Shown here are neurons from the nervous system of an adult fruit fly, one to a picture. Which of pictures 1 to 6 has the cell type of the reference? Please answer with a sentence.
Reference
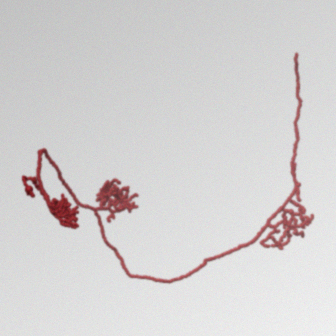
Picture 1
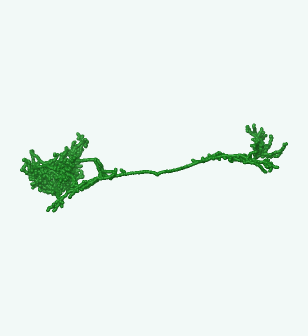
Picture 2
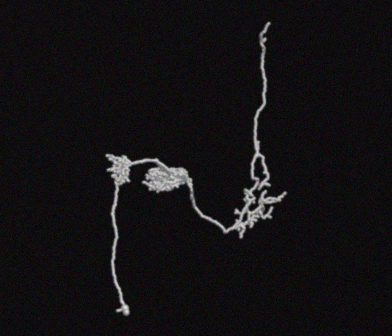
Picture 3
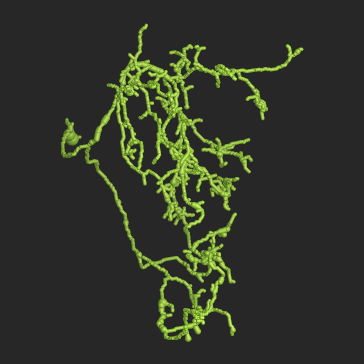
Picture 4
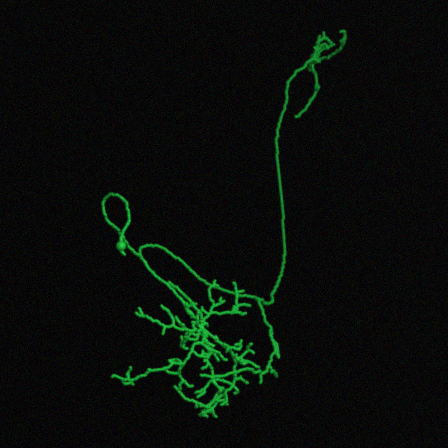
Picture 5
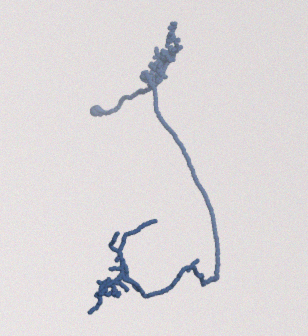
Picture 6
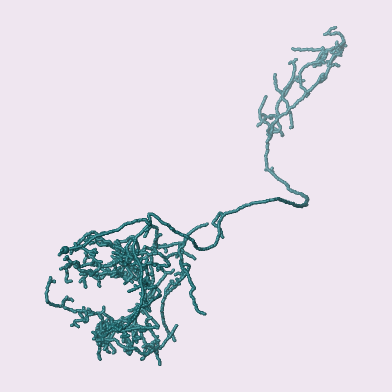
Picture 2 is of the same cell type.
